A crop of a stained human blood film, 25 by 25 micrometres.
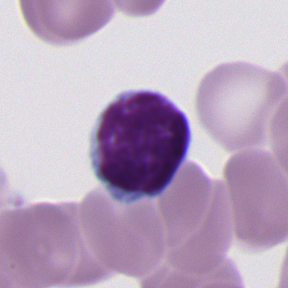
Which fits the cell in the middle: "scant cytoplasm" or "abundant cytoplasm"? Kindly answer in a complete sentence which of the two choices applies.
In this cell, the cytoplasm is scant.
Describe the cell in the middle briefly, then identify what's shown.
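First, the outline of the cell is roughly round. Second, its nucleus is round, with neither indentation nor lobes. Third, the chromatin is dense and stains deep purple. Fourth, no nucleoli can be seen. The cell is a typical lymphocyte.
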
